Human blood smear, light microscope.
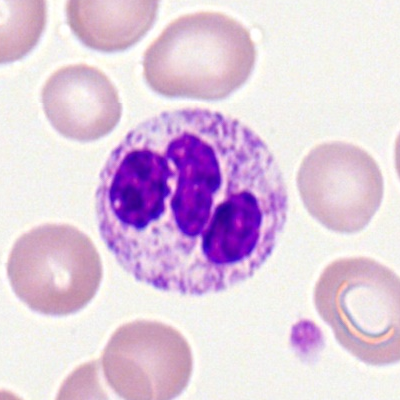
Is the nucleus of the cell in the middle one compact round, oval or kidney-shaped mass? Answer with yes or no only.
No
